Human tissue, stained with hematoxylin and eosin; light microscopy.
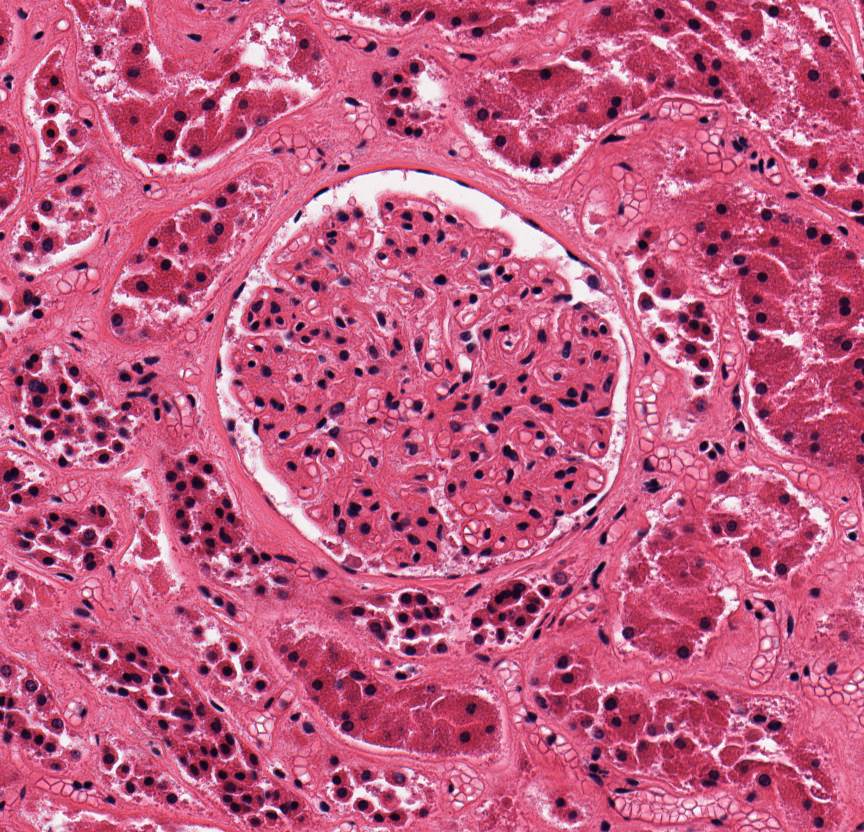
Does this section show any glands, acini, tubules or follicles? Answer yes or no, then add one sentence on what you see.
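Yes. A single round glomerulus lies in the centre of the field, surrounded on all sides by cross-cut tubules.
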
